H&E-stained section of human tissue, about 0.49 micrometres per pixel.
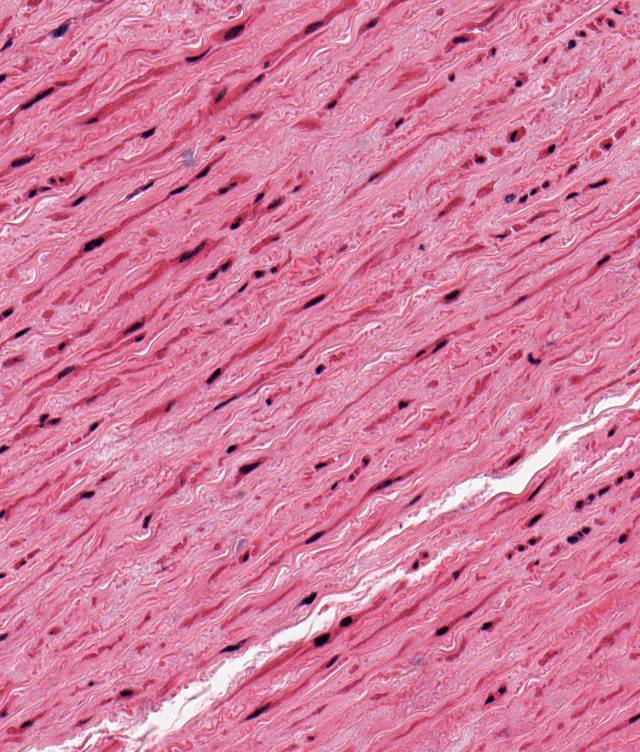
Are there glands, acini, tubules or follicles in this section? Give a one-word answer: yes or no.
No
